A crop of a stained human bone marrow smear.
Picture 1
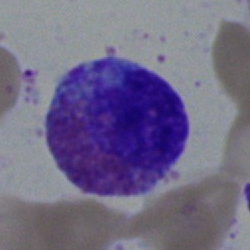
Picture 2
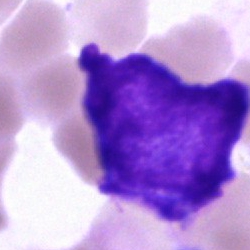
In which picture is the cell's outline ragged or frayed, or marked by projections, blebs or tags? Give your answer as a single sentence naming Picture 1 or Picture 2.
There is a cell with a ragged or frayed outline, or projections, blebs or tags, in Picture 2.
